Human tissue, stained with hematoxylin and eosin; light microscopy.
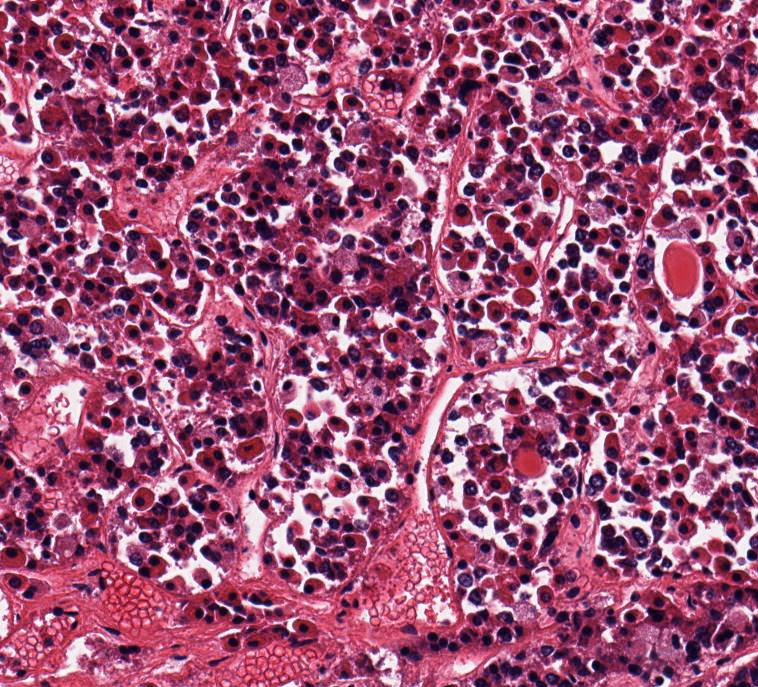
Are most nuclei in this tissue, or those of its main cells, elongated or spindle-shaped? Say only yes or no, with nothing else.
No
